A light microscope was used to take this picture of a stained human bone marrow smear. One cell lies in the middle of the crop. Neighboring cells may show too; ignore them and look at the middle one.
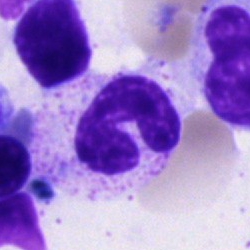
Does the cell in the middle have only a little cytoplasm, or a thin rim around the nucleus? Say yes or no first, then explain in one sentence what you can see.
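No. The cytoplasm is plentiful and pale lilac-pink.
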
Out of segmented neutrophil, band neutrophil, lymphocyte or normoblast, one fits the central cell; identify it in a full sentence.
In the centre of this crop there is a band neutrophil.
